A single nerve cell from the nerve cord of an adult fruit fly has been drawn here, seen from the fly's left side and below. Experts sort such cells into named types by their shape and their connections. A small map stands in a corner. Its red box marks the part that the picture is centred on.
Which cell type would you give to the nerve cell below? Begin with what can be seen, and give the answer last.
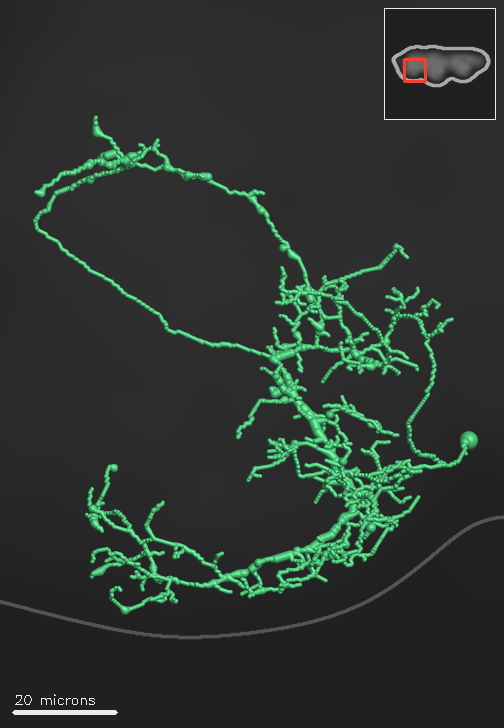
From top to bottom in the picture it spans about 95 microns. In this view it is about as wide as it is tall. Its broad class is nerve-cord intrinsic neuron. Its cell type is IN03A080.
